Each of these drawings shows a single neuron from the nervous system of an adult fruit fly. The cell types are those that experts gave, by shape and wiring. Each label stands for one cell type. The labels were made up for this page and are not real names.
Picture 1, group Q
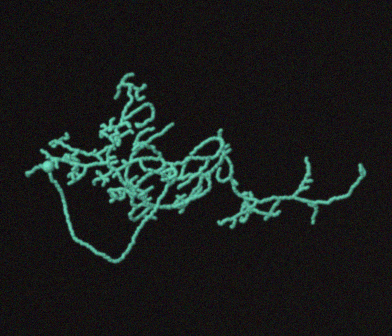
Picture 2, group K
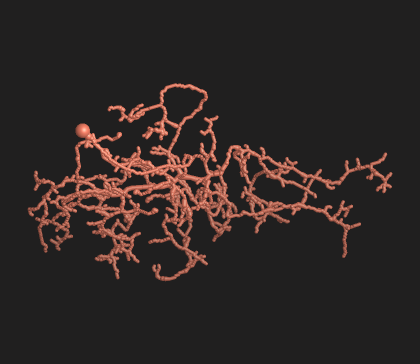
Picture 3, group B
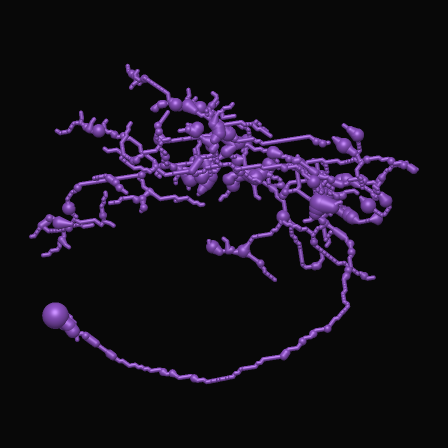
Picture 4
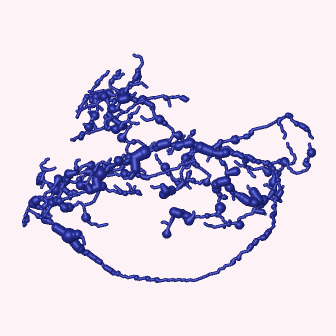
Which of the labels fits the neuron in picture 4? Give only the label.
group B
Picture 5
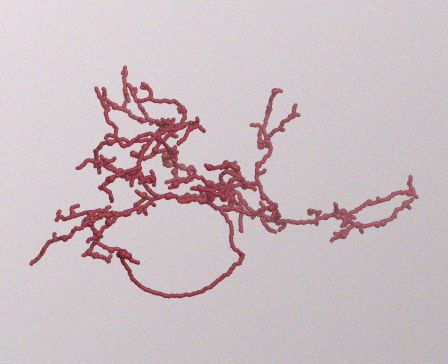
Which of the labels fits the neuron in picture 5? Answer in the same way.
group Q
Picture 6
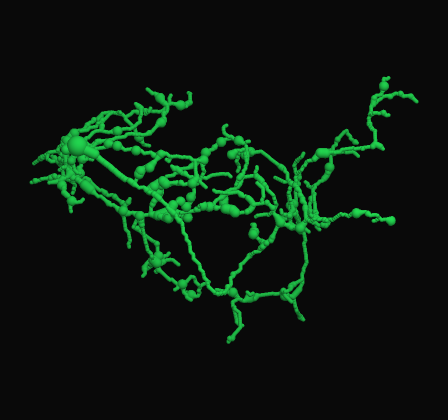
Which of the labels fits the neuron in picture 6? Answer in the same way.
group Q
